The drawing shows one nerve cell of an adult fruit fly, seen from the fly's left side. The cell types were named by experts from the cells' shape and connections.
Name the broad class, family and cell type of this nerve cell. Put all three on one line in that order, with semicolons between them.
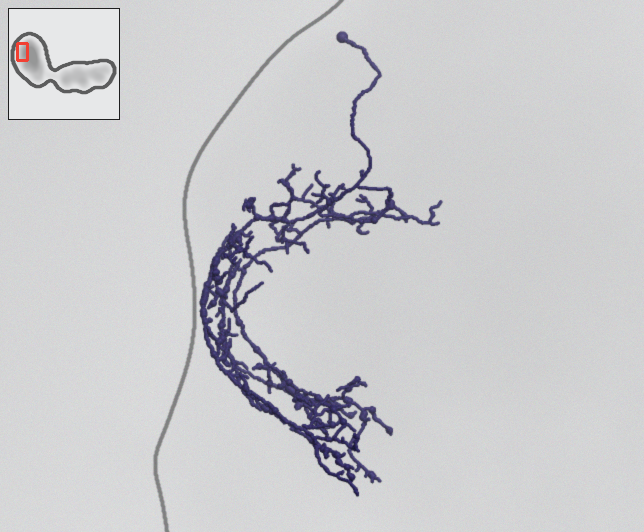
central-brain intrinsic neuron; hemilineage SMPad3; CRE028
